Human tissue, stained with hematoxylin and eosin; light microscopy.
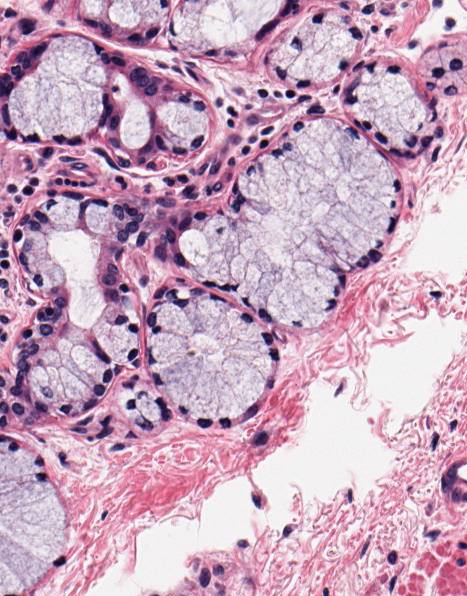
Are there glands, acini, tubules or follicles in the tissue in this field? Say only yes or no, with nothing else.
Yes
